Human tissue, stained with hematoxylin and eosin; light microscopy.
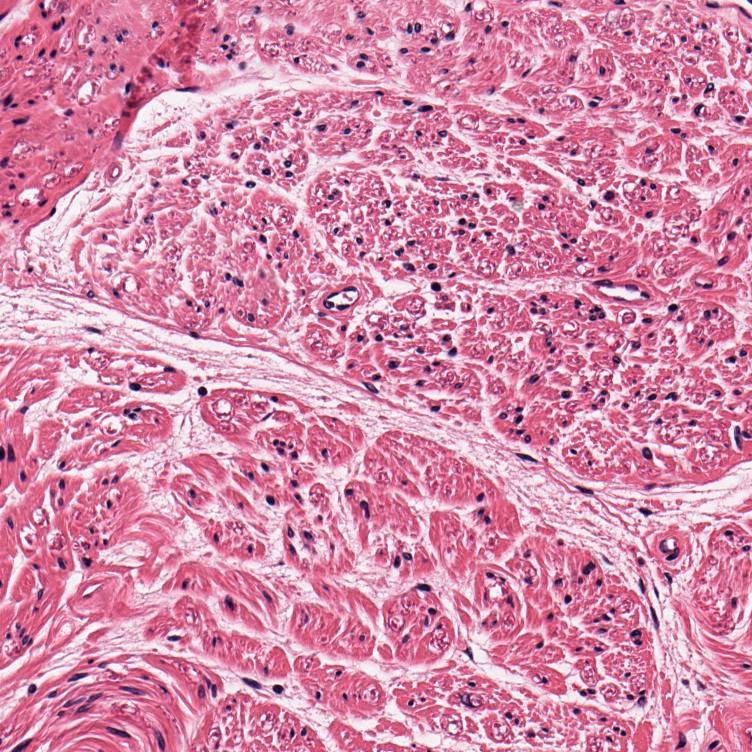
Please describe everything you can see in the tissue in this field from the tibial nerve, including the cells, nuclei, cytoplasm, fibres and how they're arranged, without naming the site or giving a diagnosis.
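Smooth muscle bundles, separated by bands of paler connective tissue, make up the field. In the upper half, most smooth muscle cells are cut in cross section and appear as rounded profiles. At the bottom left corner, the fibres run in curved, swirling longitudinal profiles. The nuclei are small, dark and central within the cells.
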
